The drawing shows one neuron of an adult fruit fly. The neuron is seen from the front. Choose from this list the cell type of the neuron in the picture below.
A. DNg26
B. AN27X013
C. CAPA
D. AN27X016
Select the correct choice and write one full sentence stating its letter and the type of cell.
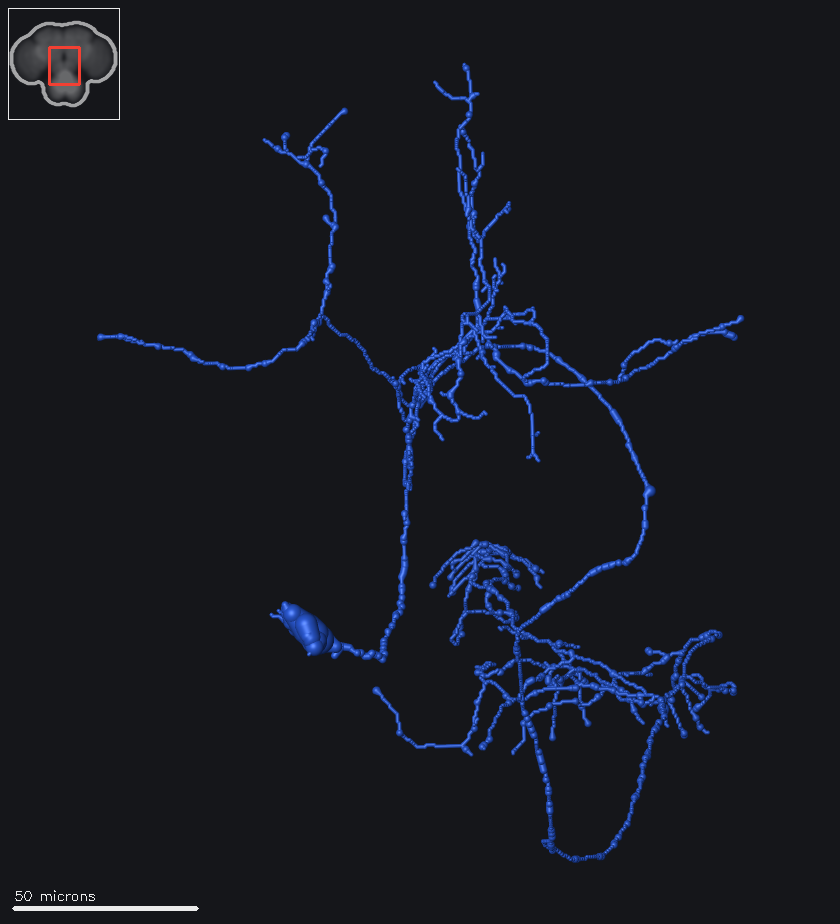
Option A is DNg26, the cell type of the neuron.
